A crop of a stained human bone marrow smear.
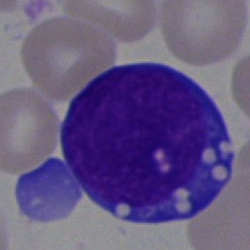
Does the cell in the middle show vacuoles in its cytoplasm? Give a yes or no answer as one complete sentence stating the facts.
Yes, the cell has a cytoplasm containing one or more clear vacuoles.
